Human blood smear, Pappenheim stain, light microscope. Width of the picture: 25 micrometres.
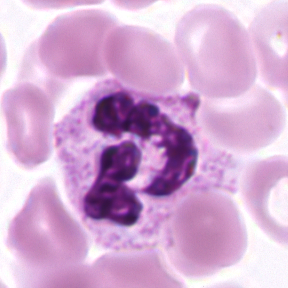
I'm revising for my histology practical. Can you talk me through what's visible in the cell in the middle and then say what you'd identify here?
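You'll spot a small pointed projection sticking out from the upper right edge. The nucleus shows as 2 separate pieces: the upper one is curved, bending down around the right side like a hook, and the second lies at the lower left. Fine, small pinkish-purple granules are scattered all through the cytoplasm. It's a segmented neutrophil.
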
